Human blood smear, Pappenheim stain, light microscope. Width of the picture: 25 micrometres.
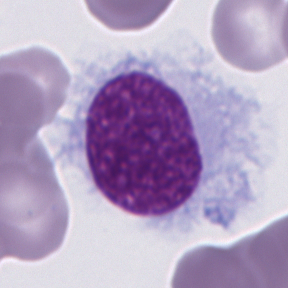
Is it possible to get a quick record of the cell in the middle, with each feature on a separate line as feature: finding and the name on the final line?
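Border: ragged, with fine hair-like projections all around
Nuclear position: off-centre, toward the left side
Cytoplasmic colour: pale greyish blue
Cytoplasmic rim: broad, widest on the right side
Cell: hairy cell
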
